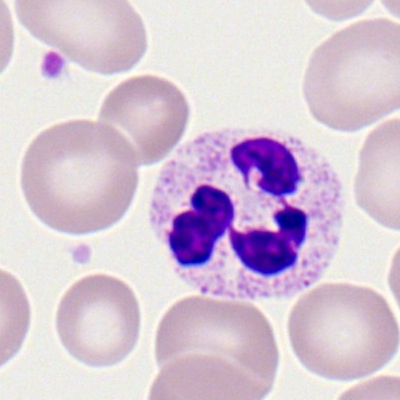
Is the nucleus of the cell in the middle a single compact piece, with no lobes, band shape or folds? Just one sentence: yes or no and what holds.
No, the nucleus of this cell is divided into two or more lobes.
